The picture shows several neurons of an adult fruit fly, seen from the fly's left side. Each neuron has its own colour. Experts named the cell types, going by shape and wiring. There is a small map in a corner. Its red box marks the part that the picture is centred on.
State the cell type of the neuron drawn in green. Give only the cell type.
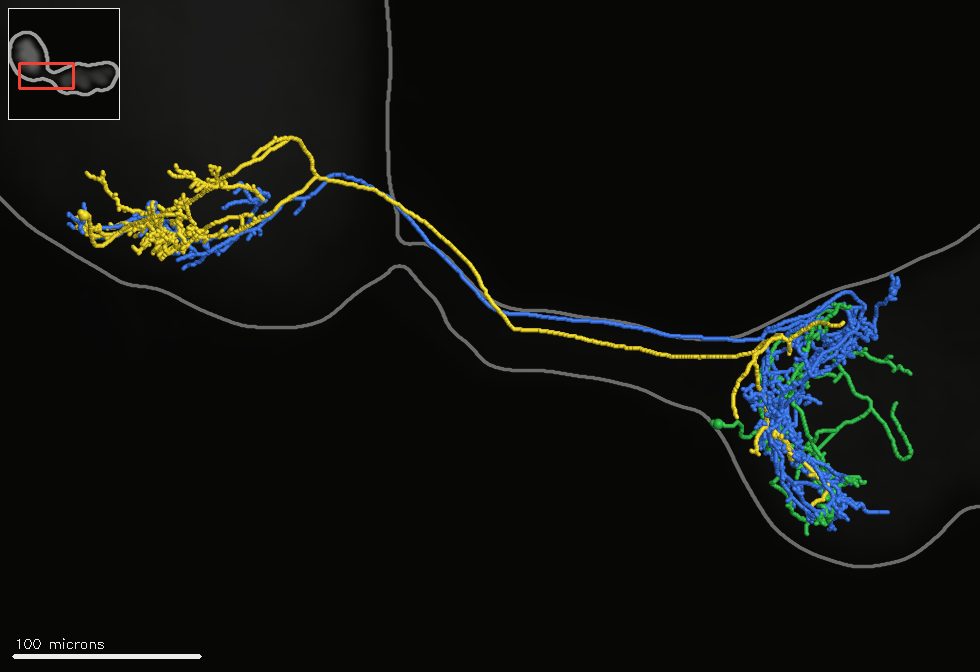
IN16B055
